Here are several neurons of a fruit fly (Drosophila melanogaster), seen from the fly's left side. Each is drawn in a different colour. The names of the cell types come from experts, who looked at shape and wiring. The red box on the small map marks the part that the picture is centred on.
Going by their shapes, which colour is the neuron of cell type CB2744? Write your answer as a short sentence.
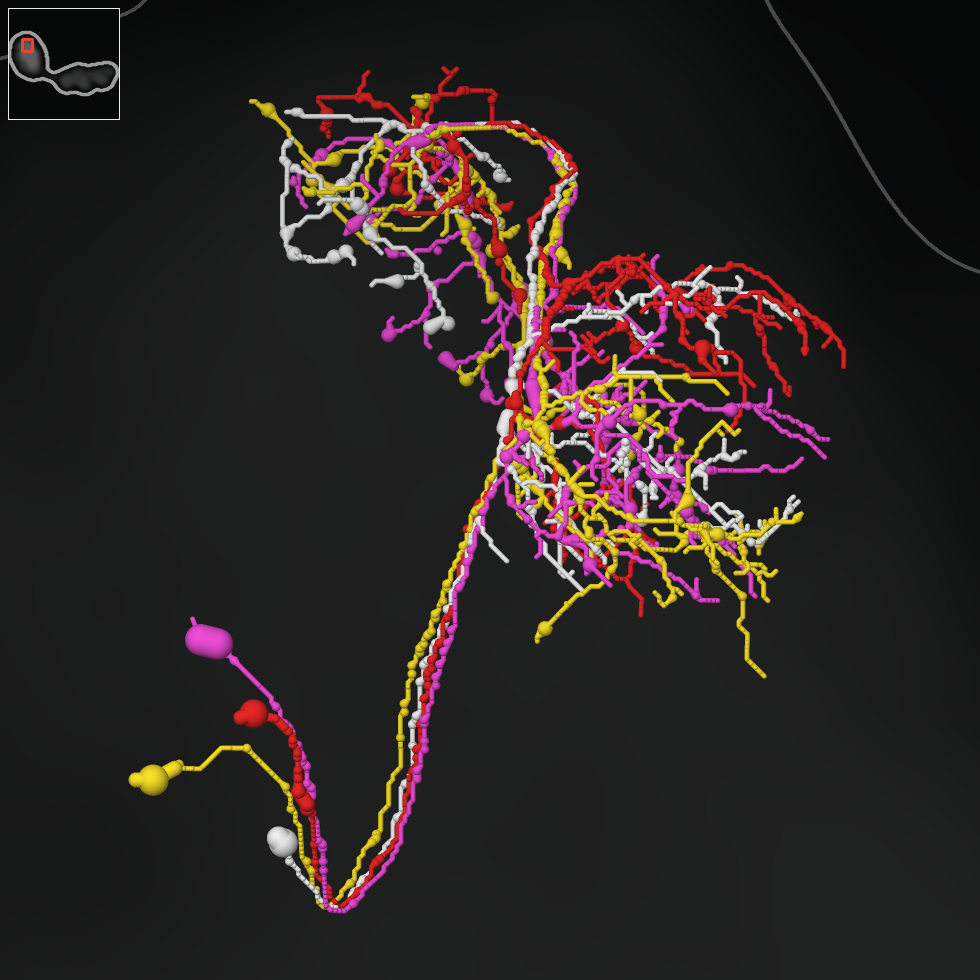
The colour is yellow.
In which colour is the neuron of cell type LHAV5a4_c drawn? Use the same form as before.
The colour is magenta.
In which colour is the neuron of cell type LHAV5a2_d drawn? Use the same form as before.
The colour is red.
